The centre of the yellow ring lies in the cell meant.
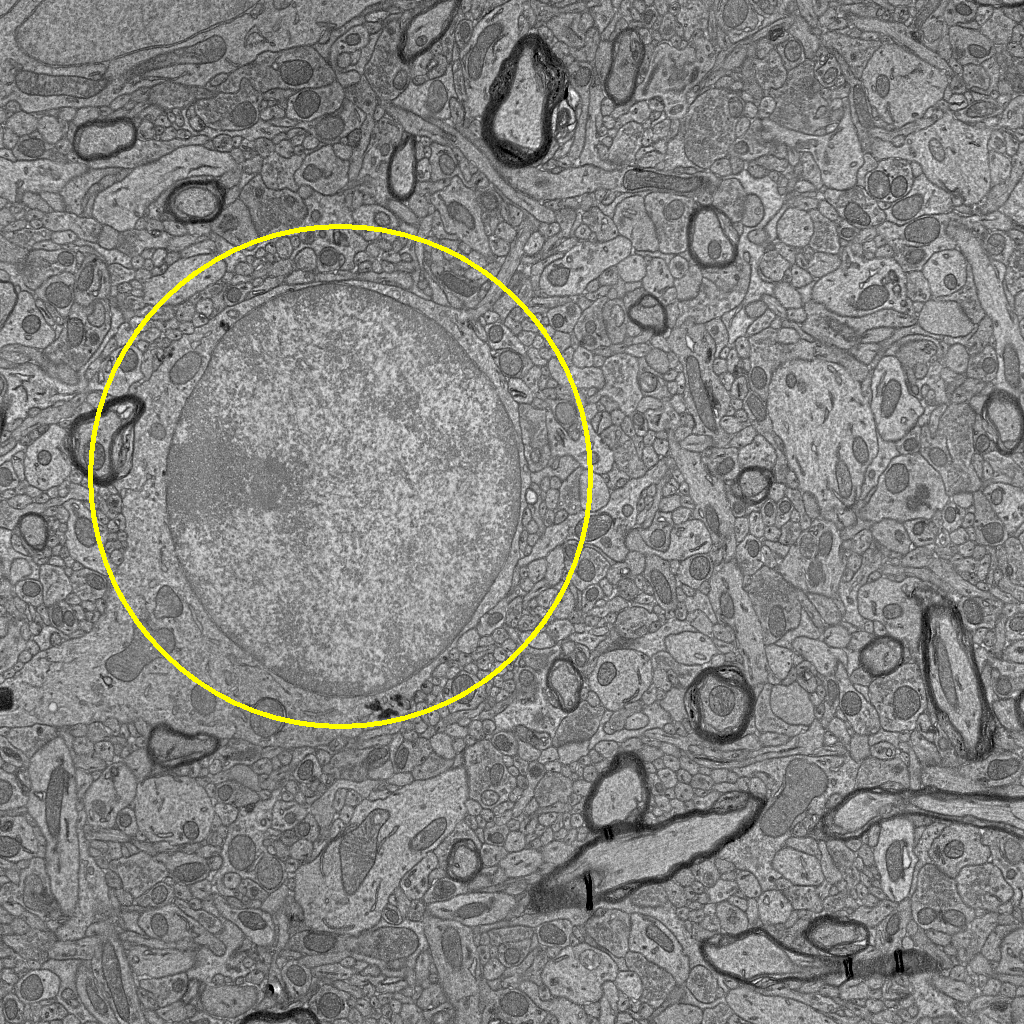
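Oligodendrocyte, the marked cell. I follow the nuclear envelope all the way round: smooth, with no folds or indentations, and no thick band of dark chromatin lining its inside. I can't make out a distinct compact nucleolus. Just below the nucleus, a small cluster of very dark granules sits in the cytoplasm.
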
